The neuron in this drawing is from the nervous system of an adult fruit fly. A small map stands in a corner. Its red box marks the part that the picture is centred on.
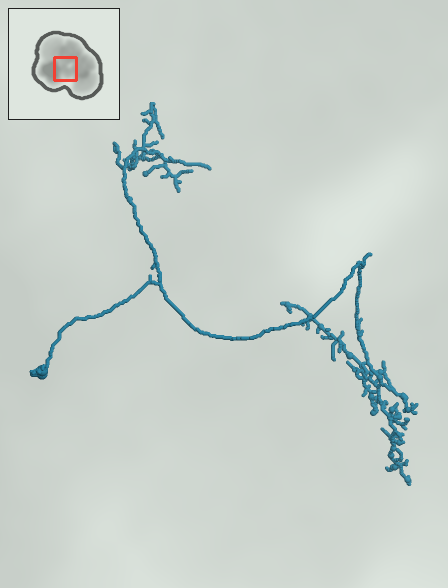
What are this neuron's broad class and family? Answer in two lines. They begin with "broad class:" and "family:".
broad class: central-brain intrinsic neuron
family: hemilineage LB3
